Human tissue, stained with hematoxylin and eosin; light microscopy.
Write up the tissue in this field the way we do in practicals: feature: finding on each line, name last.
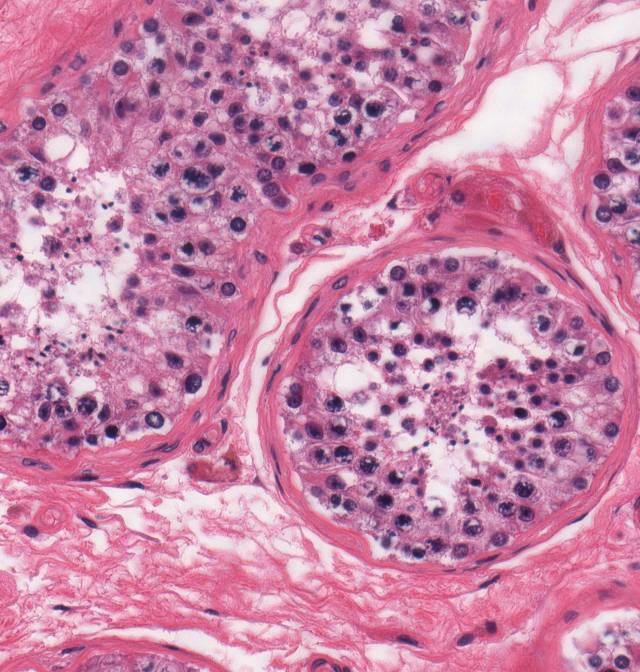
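Lining of each tubule: many layers of rounded cells, crowding from wall to centre
Middle layers: large round cells, coarse dark clumped chromatin
Centre, upper-left tubule: small, very dark, condensed nuclei
Boundary of each tubule: thin pink layer, flattened cells, elongated dark nuclei
Name: testis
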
